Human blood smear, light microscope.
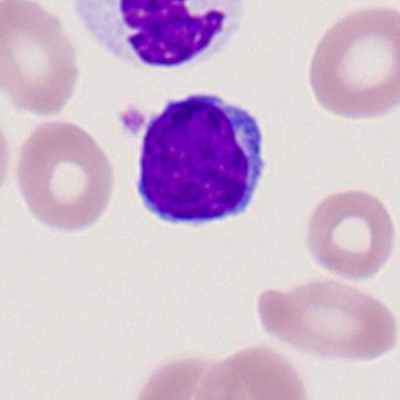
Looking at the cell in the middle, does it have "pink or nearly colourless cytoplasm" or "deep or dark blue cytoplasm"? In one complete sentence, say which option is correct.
Strong blue staining is shown by the cytoplasm of this cell.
